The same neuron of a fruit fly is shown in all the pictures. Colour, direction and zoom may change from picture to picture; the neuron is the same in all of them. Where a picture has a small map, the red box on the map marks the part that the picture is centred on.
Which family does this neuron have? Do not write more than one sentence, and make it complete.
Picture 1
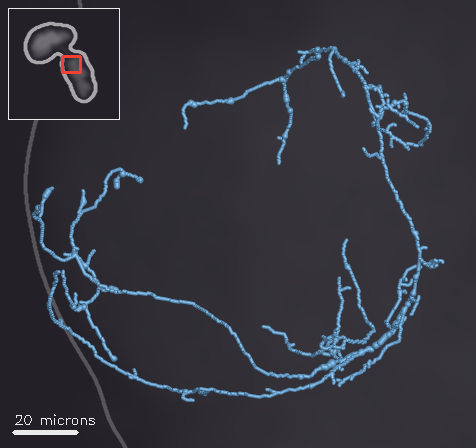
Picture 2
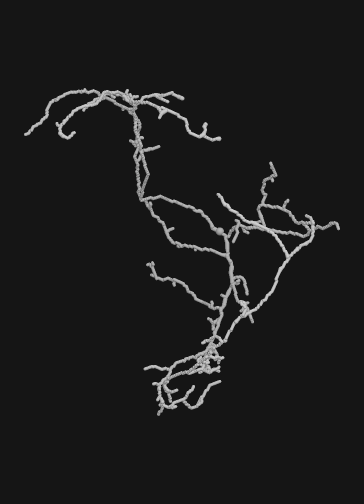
The neuron takes hemilineage 04B as its family.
